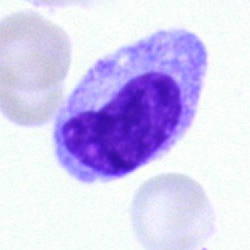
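Metamyelocyte: the elongated, kidney-shaped nucleus lies in the lower part of the cell, with most of the cytoplasm above it. Fine, faint lilac granules occupy the cytoplasm. A few small pale vacuoles sit in the cytoplasm above the nucleus.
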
